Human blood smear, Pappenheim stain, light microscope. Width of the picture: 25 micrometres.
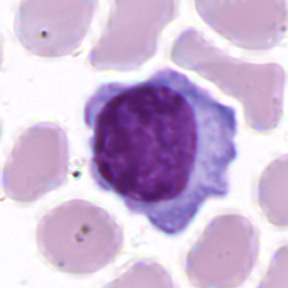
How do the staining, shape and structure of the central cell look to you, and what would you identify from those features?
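First, the nucleus: a single rounded, unlobed mass of about 10 by 9 micrometres, placed off-centre toward the upper left of the cell. Second, the cytoplasm: pale greyish-blue, and widest on the right side of the nucleus. Third, the border: small blunt projections stick out from the cytoplasm along the right and lower edges. Last, the name: this is a plasma cell.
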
